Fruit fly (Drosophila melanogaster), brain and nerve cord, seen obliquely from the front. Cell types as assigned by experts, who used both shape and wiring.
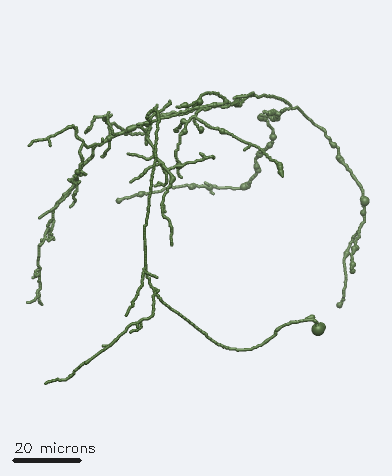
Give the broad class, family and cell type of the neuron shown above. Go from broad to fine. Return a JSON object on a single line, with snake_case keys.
{"broad_class": "nerve-cord intrinsic neuron", "family": "hemilineage 08A", "cell_type": "IN08A042"}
